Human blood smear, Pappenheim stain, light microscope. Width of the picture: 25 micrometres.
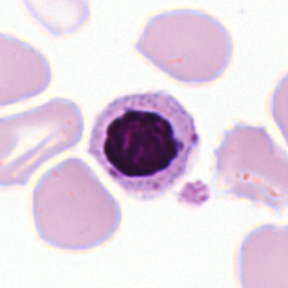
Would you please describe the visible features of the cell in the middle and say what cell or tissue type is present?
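Nucleus first: round, with no notch or indentation. Cytoplasm next: a pale lilac rim surrounding the nucleus on all sides. Within it, a few fine purple granules lie scattered. The cell is a normoblast.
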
